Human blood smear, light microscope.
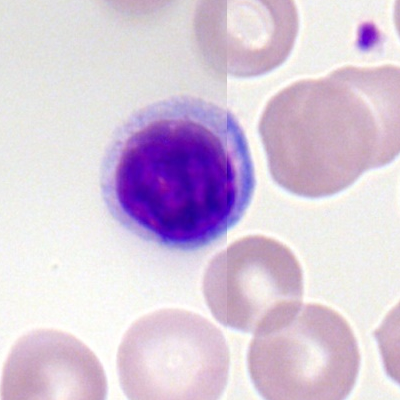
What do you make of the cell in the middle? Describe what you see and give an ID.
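Outline first: round and smooth. Next, the nucleus, which fills most of the cell and leaves only a narrow rim of cytoplasm. The chromatin is dark purple and coarsely clumped, and the cytoplasm is pale blue. Last, the name: lymphocyte.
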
